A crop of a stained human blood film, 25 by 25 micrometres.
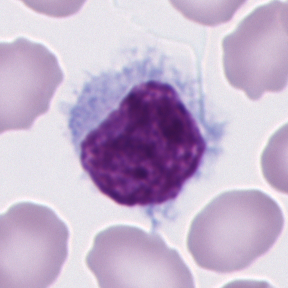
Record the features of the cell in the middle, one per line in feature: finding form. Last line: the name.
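Surface: many fine hair-like projections.
Cytoplasm: pale blue, widest above and to the left of the nucleus.
Nucleus: about 11 micrometres across.
Nucleolus: none distinct.
Identity: hairy cell.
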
